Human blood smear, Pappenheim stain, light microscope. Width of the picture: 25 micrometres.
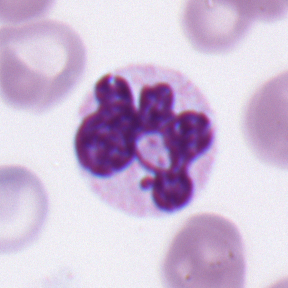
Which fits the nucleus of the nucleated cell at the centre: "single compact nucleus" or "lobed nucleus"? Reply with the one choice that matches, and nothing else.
Lobed nucleus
